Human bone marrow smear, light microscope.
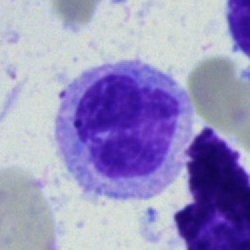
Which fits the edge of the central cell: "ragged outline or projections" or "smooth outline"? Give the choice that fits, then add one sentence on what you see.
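Smooth outline. The cell outline is round and smooth.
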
